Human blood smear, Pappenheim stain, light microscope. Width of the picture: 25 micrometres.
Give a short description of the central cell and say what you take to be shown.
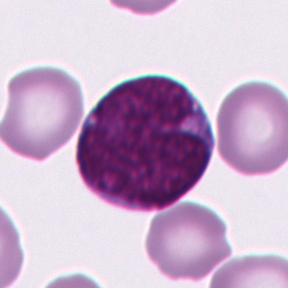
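Almost the whole cell is nucleus here, and I can't make out any nucleoli in it. The cytoplasm is just a very thin rim, easiest to see along the lower edge, with no granules. That's a myeloblast.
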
